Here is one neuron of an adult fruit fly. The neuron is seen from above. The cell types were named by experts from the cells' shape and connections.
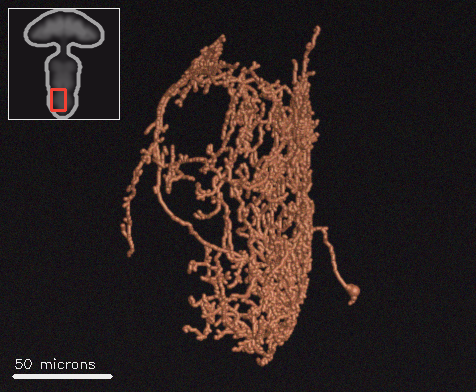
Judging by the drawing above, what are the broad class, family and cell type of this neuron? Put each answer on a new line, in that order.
nerve-cord intrinsic neuron
hemilineage 13B
IN13B007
